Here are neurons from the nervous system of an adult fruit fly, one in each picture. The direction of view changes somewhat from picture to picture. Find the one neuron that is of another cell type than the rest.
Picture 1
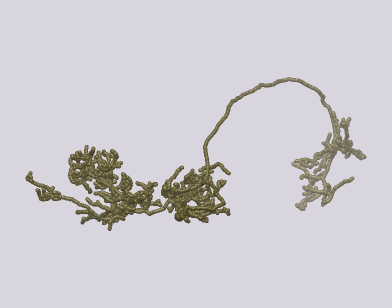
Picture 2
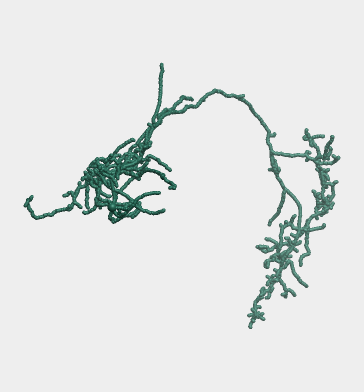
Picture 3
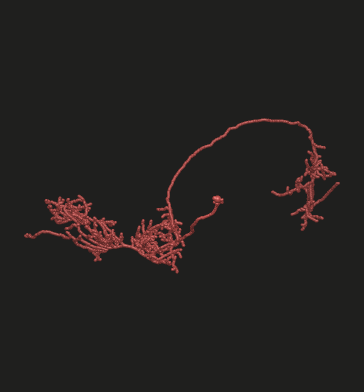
2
